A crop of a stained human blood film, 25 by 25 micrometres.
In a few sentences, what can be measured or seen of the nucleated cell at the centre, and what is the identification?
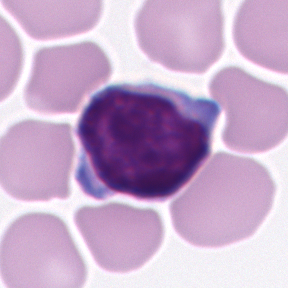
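Cell outline irregular and angular rather than round. Nucleus oval, about 11 by 9 micrometres, occupying most of the cell. Cytoplasm pale blue, reduced to a narrow rim, most visible at the upper right and lower left of the nucleus. Cell type: typical lymphocyte.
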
